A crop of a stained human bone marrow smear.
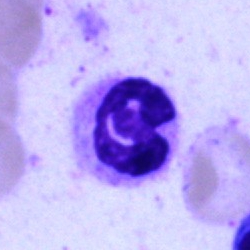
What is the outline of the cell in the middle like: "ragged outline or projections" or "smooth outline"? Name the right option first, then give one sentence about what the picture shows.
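Smooth outline. The cell has a round, smooth outline.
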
